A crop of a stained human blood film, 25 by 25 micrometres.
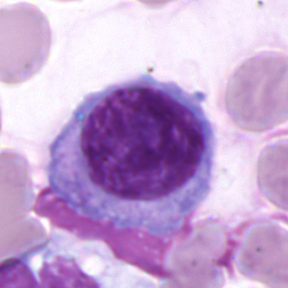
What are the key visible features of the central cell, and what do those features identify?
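Off-centre toward the upper right lies a round nucleus about 10 micrometres across. Its chromatin is coarse and clumped, with lighter streaks running between darker patches. Pale greyish blue cytoplasm surrounds it, forming its widest band on the lower-left side of the cell. This is a plasma cell.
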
